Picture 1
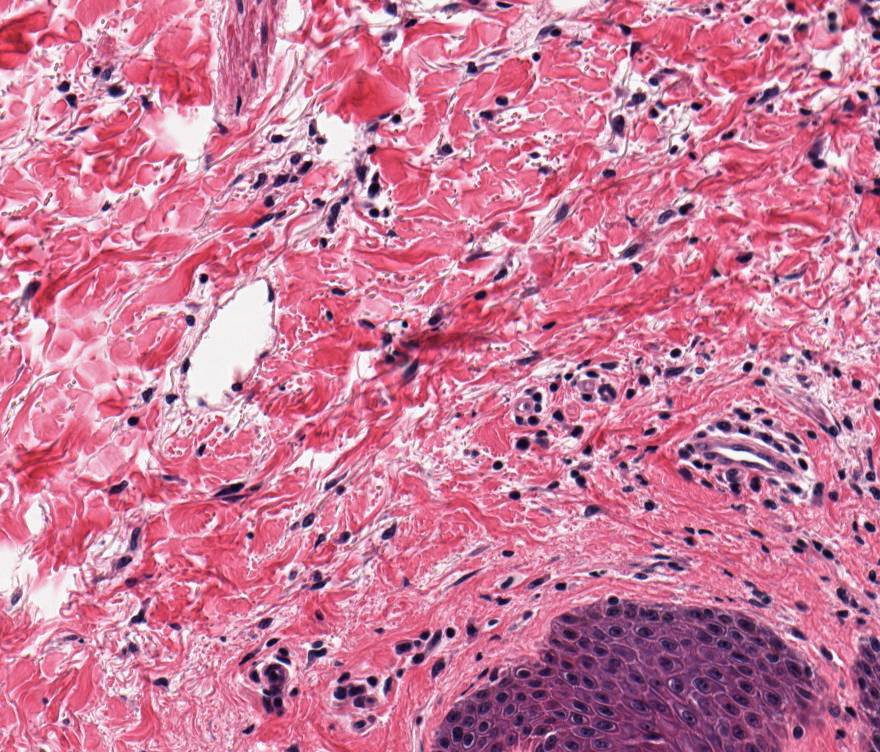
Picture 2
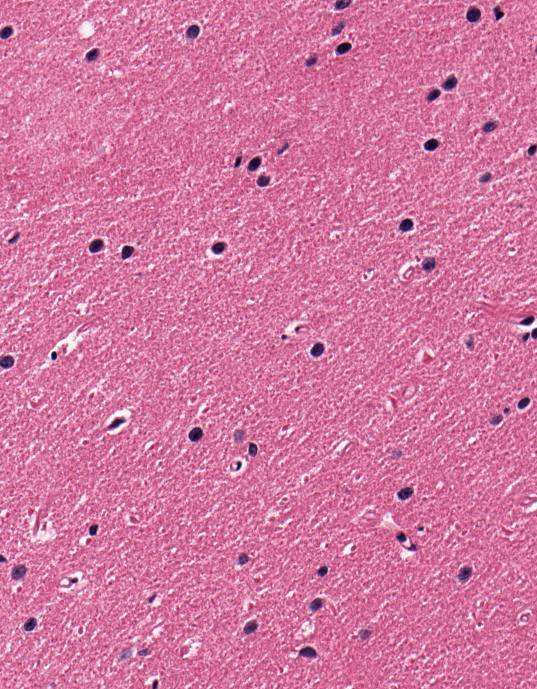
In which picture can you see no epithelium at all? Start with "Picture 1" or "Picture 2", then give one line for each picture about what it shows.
Picture 2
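Picture 1: A rounded mass of stratified squamous epithelium lies in the bottom right corner of the field.
Picture 2: The whole field is filled by a uniform pink, finely fibrillary background with no epithelium, glands or other organised units.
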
